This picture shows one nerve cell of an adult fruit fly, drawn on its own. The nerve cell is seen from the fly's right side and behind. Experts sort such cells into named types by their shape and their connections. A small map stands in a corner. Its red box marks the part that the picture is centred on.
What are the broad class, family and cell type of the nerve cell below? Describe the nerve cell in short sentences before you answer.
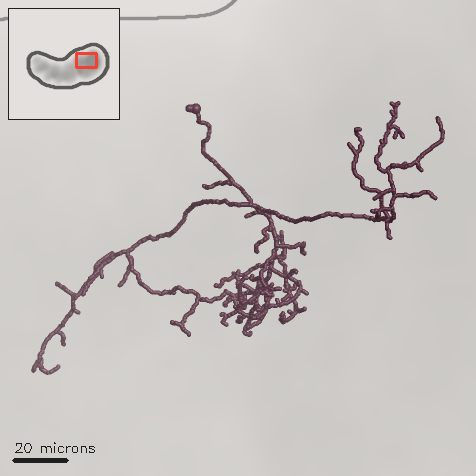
Its cell body lies at the top of the picture. By the scale bar it is about 160 microns wide in this view. The picture shows dozens of branch ends. This is a visual projection neuron. The family is hemilineage PSp3. Its cell type is LoVP20.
